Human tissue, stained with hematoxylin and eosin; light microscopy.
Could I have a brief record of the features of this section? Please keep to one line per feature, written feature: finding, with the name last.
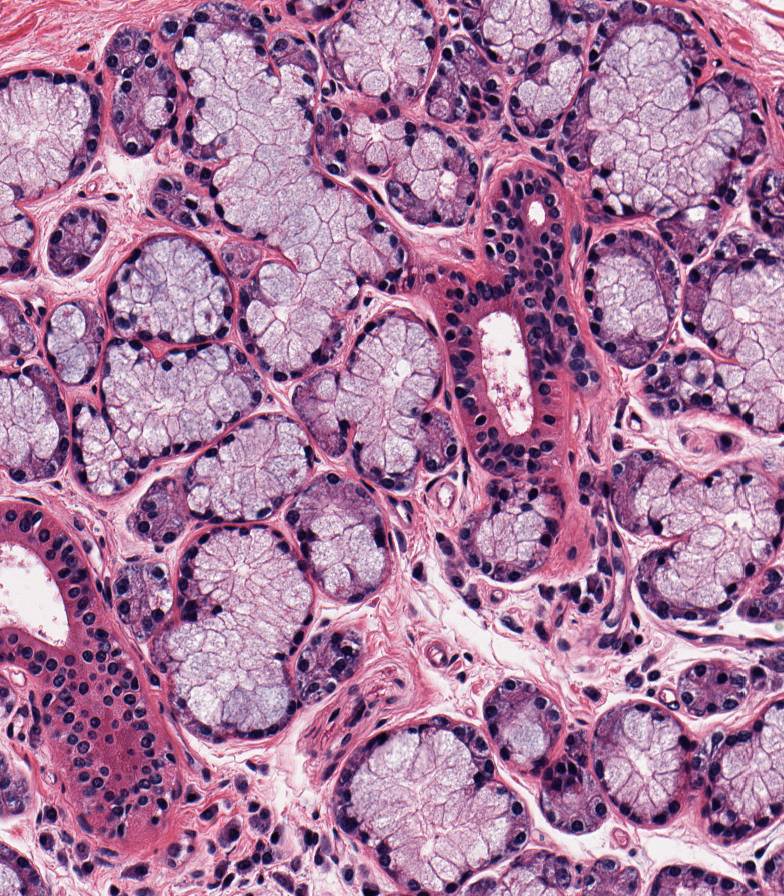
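Acini: closely packed, mucous
Stroma: thin strands of pink connective tissue
Mucous cells: pale, bubbly grey-lilac cytoplasm
Nuclei: flattened, dark, pressed against acinar base
Duct: wide, largely empty lumen, left edge, lower half
Fat cells: none
Name: minor salivary gland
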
